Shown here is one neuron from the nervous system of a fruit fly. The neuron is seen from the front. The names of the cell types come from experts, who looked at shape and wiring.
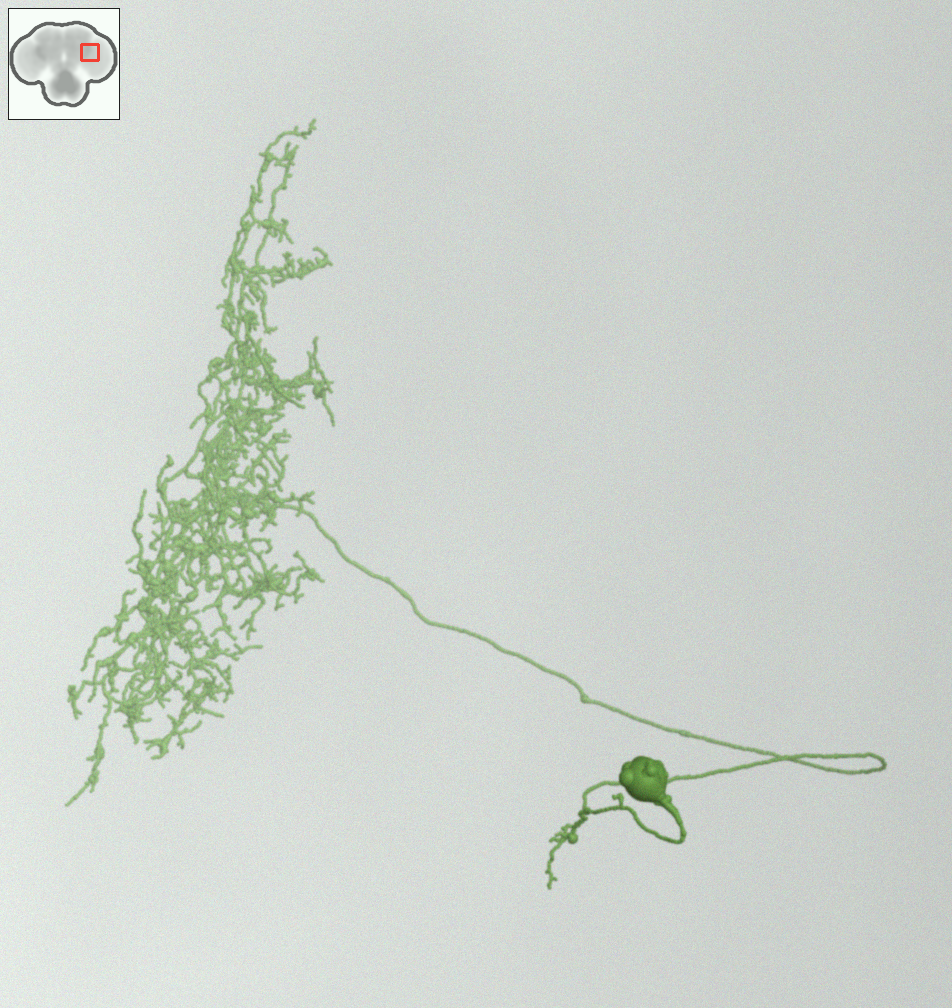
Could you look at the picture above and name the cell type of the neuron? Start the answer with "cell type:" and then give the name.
cell type: Li20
